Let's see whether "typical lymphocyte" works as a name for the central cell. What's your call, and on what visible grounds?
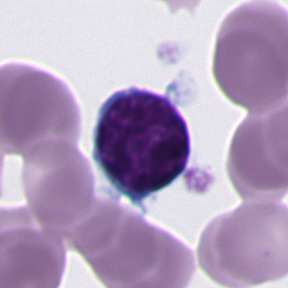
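Yes, typical lymphocyte holds for this cell, and normoblast is the name to set it against. Check one is the chromatin: dense, dark purple and coarsely clumped, with its clumping in view.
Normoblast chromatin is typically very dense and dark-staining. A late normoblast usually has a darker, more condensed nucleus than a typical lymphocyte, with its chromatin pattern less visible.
Density and dark colour alone would therefore suit either name, but the coarse clumps on show weigh against normoblast and for typical lymphocyte. The remaining checks are simply noted: a round outline, no nucleoli, only a very thin rim of cytoplasm with no granules, and small pale blue tags projecting from the lower edge.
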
